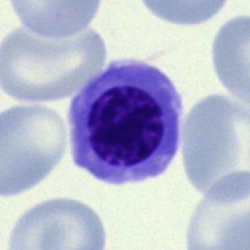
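Erythroblast, the central cell in a stained human bone marrow smear. Outline roughly round, slightly angular in places. Nucleus near the cell centre. Moderate rim of cytoplasm around the whole nucleus. No visible granules in the cytoplasm.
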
